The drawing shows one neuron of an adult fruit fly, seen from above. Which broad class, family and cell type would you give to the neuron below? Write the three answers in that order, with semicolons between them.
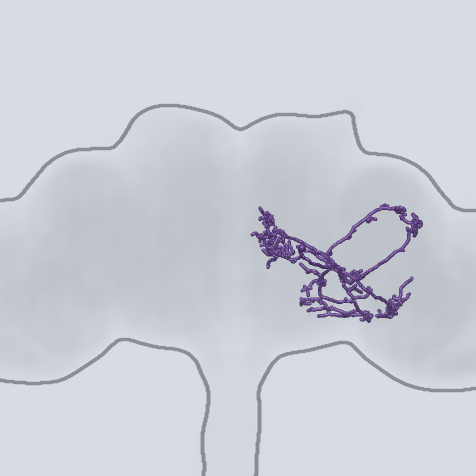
central-brain intrinsic neuron; hemilineage SMPpd1; SMP340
